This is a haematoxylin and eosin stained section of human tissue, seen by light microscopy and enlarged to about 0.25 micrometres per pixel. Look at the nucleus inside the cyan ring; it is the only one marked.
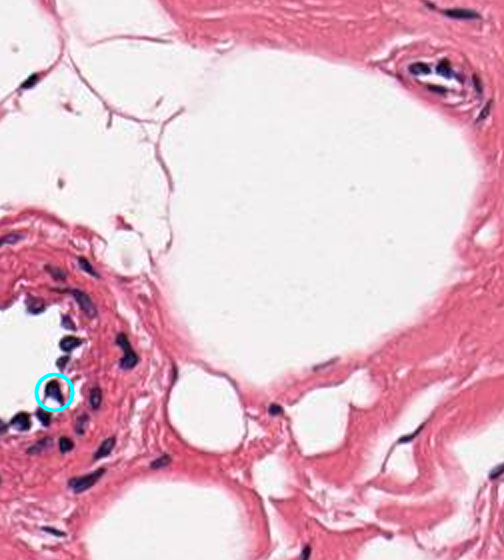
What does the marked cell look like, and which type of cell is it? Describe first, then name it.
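The nucleus is dark and evenly stained, with a plump oval to teardrop shape. The nucleus sits right at the edge of the open lumen of a small vessel and bulges slightly into it. It is one of a row of closely set dark nuclei lining that lumen. Little or no cytoplasm can be made out around the nucleus; pink layered tissue of the vessel wall lies directly behind it. It is an endothelial cell.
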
